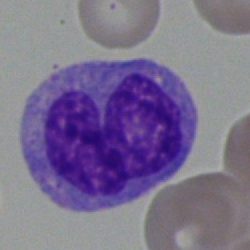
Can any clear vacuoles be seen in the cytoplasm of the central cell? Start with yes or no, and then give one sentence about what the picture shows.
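No. No vacuoles are seen in the cytoplasm.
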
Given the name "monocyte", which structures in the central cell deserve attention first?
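Answer: the cell is a monocyte.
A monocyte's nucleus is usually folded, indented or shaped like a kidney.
In keeping with this, the nucleus here has a deep notch at its top. That notch divides the nucleus into two lobes lying side by side. The chromatin is dark purple and clumped, with paler spaces between the clumps. A moderate rim of pale blue-violet cytoplasm surrounds the nucleus on every side.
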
